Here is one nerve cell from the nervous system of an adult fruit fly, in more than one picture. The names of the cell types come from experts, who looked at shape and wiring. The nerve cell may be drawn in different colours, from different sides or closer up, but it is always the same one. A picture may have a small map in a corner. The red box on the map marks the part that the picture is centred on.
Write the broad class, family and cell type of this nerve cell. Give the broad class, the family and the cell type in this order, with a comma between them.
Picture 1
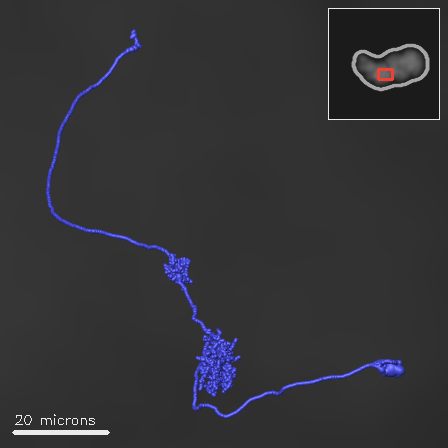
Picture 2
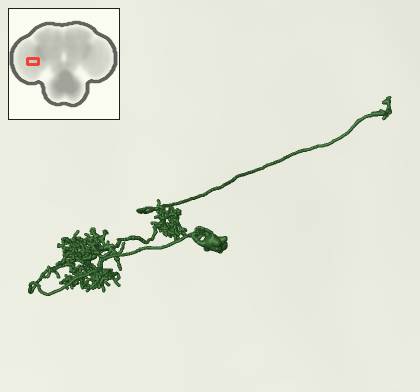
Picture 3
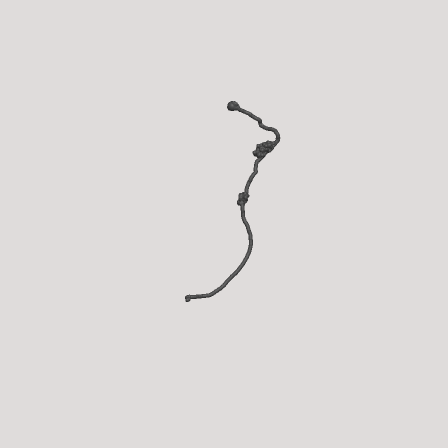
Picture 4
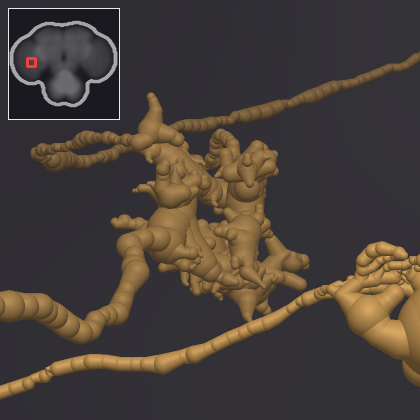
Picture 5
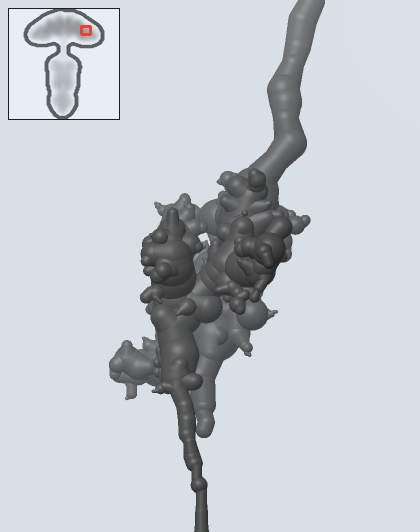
optic-lobe intrinsic neuron, Tm, Tm1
